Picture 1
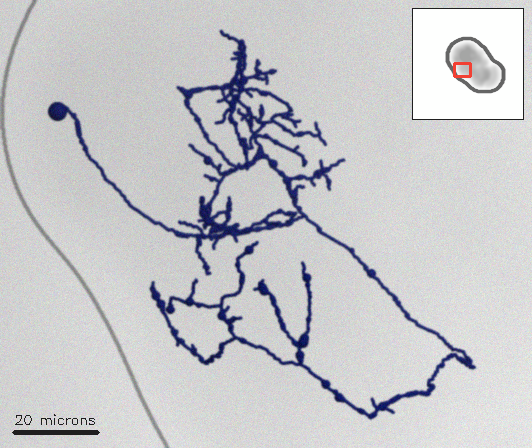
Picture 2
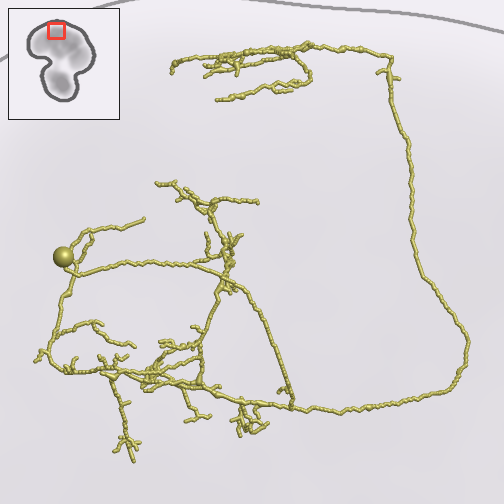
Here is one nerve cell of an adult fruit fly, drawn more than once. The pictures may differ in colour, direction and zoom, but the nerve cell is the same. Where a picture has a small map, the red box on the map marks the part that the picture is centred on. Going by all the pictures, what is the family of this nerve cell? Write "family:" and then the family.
family: hemilineage DL1_dorsal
